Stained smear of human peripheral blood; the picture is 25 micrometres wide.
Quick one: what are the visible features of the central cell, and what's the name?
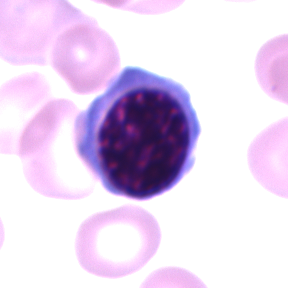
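Looking it over, the nucleus fills most of the cell, with dark purple, densely clumped chromatin. I see no granules in the cytoplasm. The outline is slightly irregular rather than smoothly circular, and the cell is about 11 micrometres across. What I'm looking at is a normoblast.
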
